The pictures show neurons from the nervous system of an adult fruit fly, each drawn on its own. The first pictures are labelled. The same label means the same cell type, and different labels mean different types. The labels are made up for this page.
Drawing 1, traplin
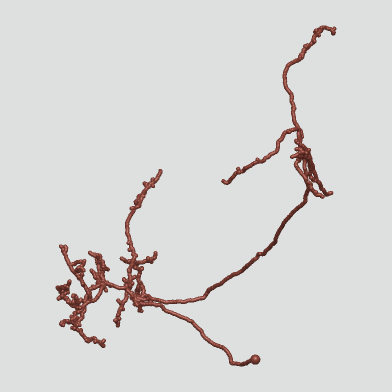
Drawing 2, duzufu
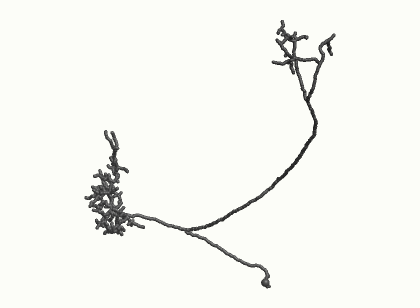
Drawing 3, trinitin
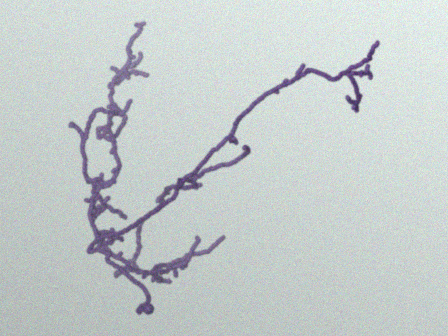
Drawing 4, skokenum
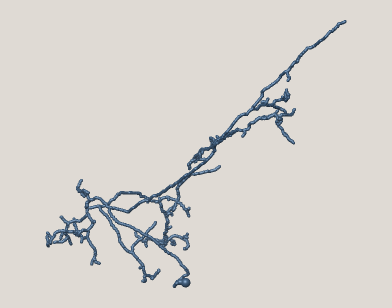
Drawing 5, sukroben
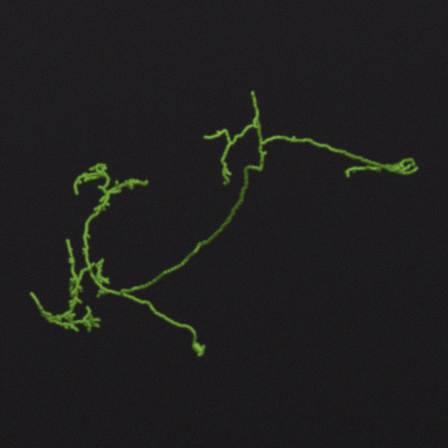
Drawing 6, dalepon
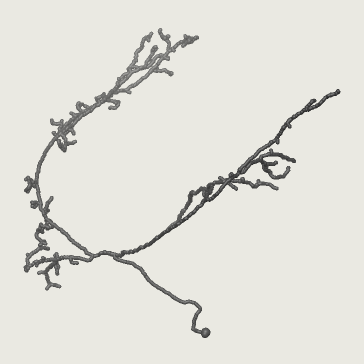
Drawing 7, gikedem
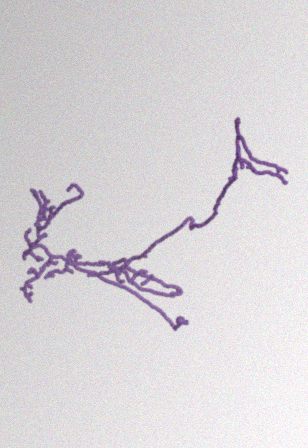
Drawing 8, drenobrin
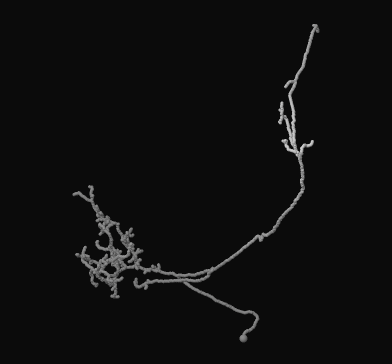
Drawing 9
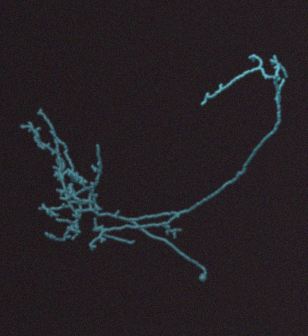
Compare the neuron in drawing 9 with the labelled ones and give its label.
drenobrin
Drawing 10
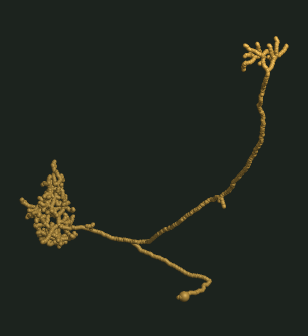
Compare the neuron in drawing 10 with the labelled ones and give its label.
duzufu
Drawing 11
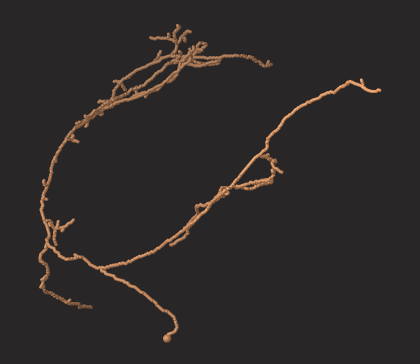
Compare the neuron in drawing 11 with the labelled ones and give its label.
dalepon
